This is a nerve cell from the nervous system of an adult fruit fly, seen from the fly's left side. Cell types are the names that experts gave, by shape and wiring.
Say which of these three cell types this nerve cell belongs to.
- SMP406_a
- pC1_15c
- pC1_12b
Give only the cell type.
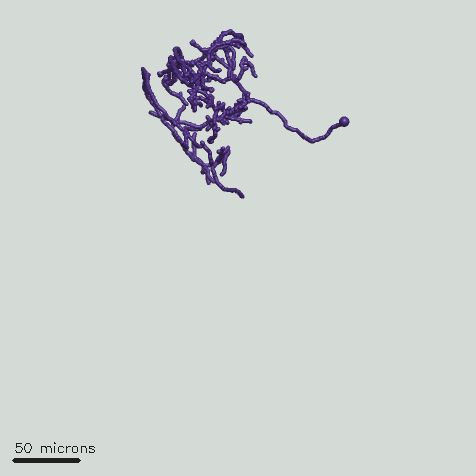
pC1_15c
